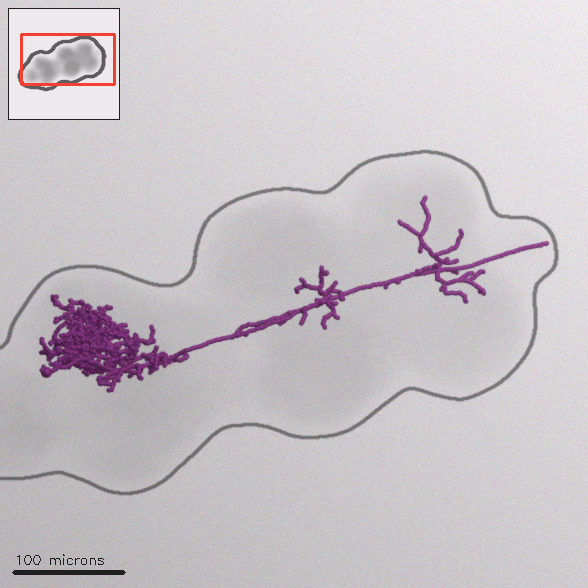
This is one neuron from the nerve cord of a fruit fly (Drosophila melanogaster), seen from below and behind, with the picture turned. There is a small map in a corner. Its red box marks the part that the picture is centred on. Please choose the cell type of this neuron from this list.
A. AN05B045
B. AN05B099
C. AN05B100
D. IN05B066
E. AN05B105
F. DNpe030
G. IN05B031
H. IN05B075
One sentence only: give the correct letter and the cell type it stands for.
Cell type AN05B100, found in option C, is the type of the neuron.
